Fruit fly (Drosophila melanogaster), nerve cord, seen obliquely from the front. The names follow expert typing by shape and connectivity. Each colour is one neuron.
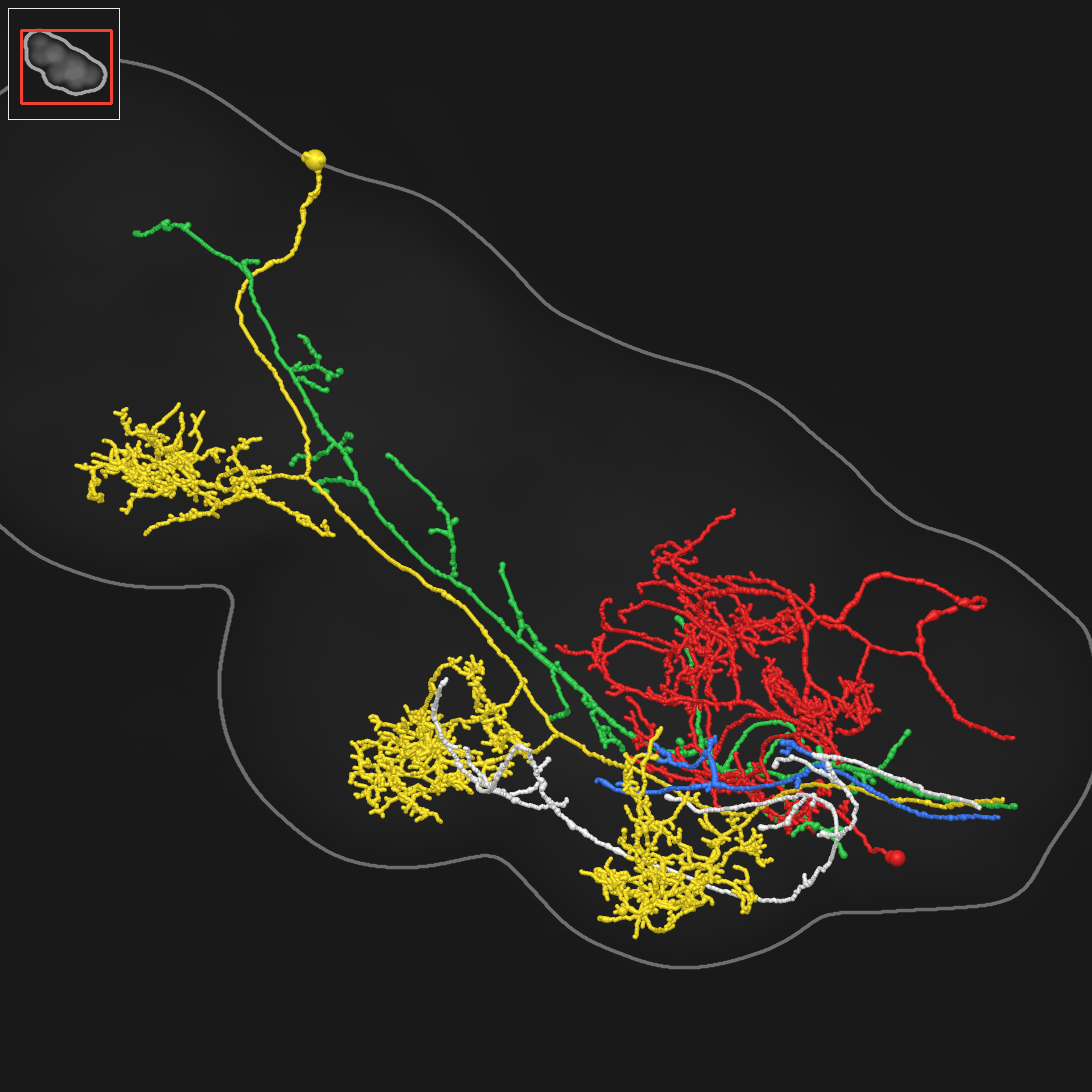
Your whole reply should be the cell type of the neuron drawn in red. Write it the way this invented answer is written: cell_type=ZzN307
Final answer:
cell_type=AN02A016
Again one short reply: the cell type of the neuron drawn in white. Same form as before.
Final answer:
cell_type=DNg59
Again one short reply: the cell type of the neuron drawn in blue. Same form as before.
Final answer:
cell_type=DNg84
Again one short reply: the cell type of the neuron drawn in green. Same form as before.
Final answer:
cell_type=DNg87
